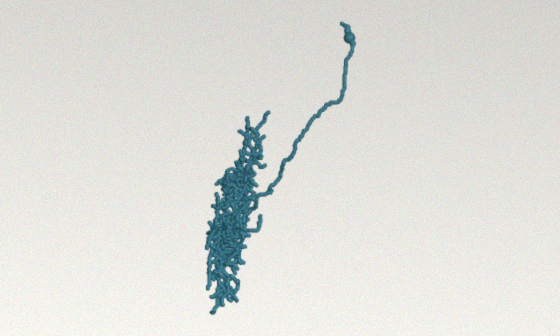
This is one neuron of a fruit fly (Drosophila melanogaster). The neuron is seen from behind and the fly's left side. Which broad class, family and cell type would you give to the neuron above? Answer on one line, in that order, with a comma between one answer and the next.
optic-lobe intrinsic neuron, Pm, Pm5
